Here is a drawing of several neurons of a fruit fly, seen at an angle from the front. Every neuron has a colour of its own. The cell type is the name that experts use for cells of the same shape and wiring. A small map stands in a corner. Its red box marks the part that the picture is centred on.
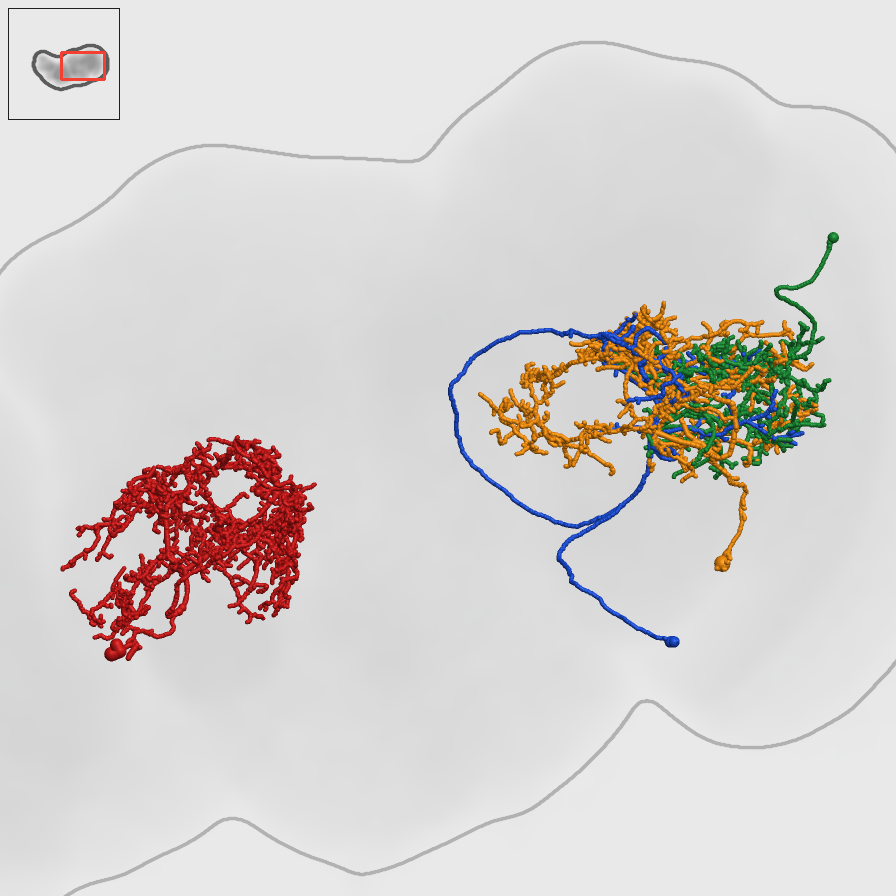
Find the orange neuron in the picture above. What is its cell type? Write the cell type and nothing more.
PVLP012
